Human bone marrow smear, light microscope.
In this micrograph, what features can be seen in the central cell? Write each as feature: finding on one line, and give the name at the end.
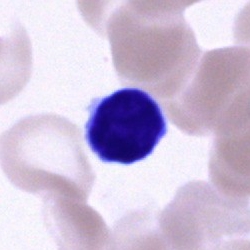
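Bleb: small and pale blue, sticking out from the upper-left edge
Outline: roughly round
Chromatin: dense, very dark purple-blue
Cytoplasm: at most a very thin rim at the edge
Identity: lymphocyte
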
